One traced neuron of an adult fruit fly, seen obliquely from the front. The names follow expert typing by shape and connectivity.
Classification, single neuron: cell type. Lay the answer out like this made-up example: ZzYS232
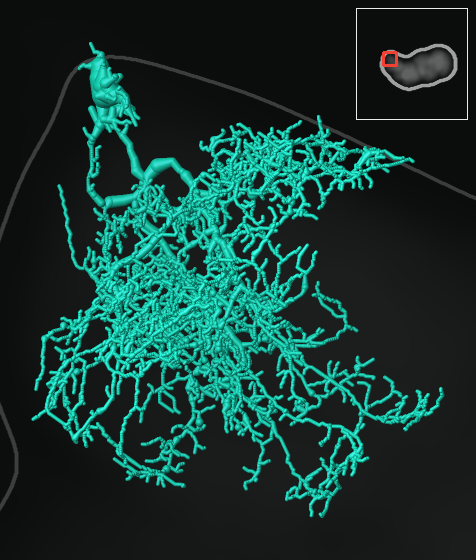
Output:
EN00B018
